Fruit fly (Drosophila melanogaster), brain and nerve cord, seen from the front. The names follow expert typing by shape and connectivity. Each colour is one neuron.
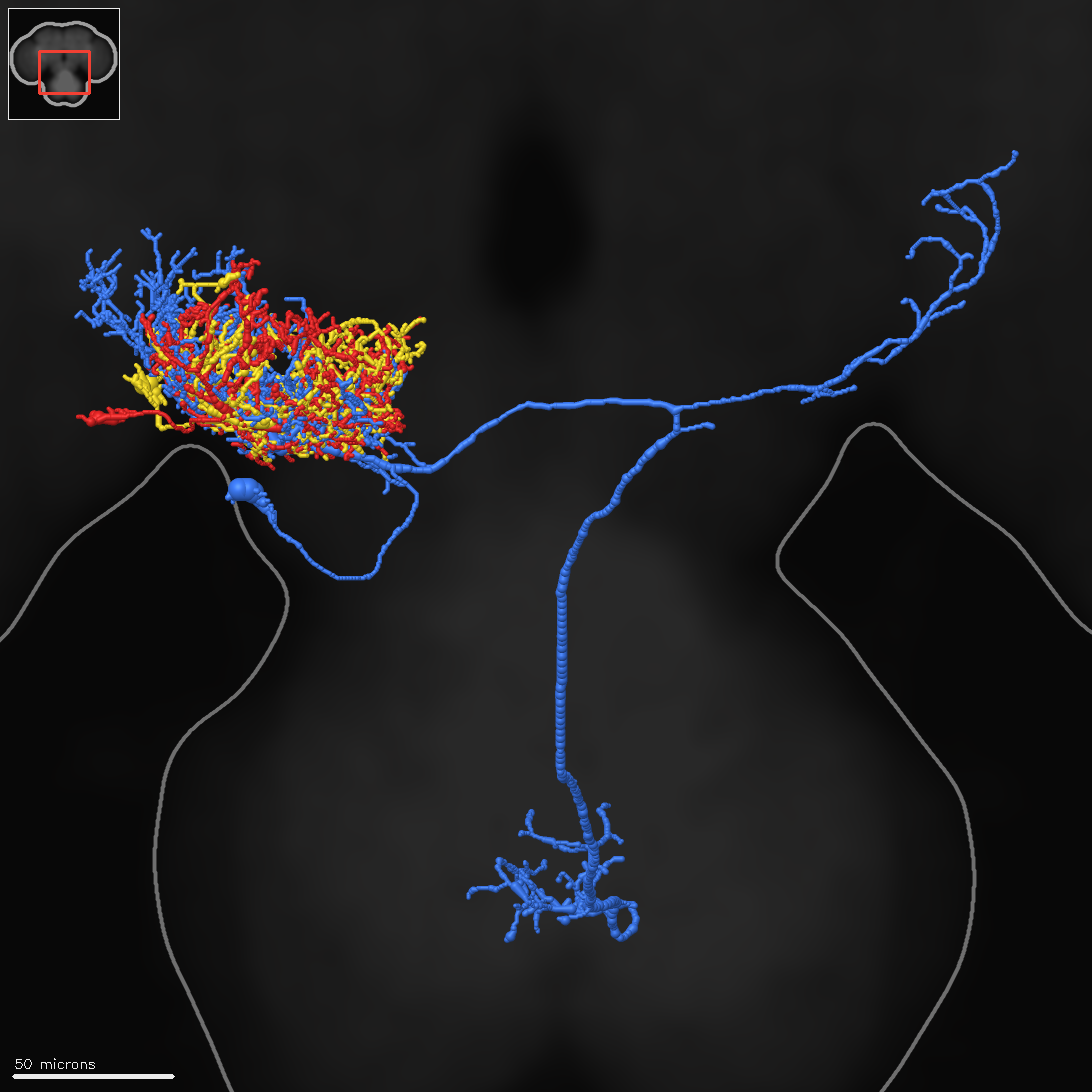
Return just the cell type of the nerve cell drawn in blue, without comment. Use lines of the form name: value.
cell type: DNg29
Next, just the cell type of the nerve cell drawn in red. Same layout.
cell type: SAD112_b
